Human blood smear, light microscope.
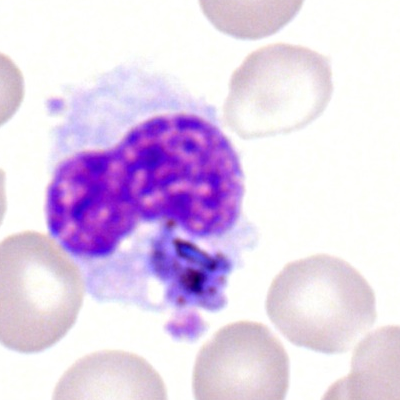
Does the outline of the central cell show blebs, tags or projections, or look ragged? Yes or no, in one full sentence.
Yes, the edge of this particular cell is rough.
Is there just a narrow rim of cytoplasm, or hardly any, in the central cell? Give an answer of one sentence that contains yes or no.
No, rather than scant, the cytoplasm of the cell is plentiful.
